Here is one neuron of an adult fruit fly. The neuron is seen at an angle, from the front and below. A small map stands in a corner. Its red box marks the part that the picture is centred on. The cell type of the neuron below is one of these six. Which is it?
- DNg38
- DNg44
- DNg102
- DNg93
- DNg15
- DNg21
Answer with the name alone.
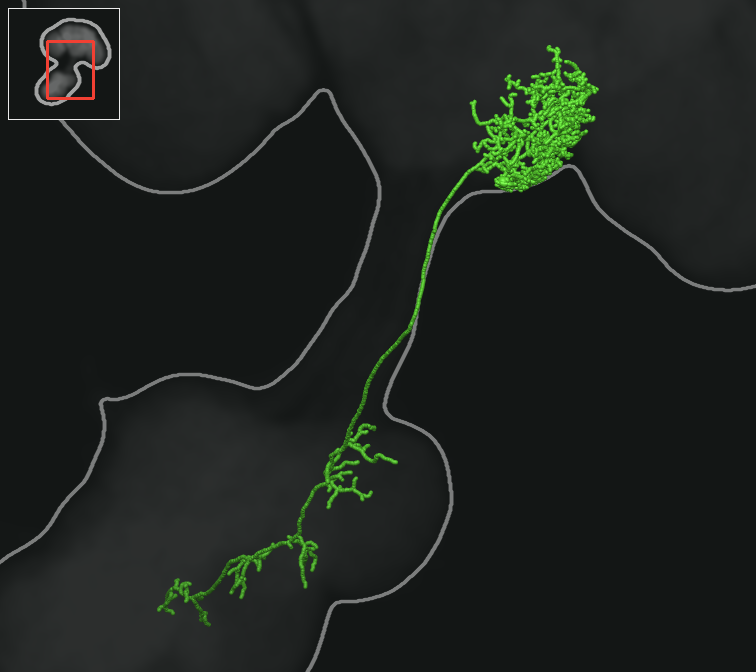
DNg38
